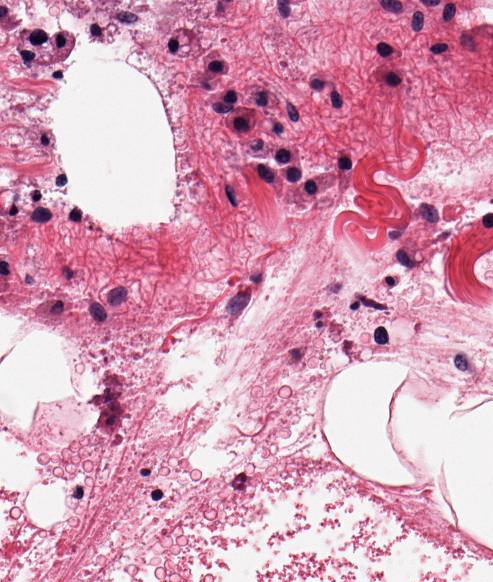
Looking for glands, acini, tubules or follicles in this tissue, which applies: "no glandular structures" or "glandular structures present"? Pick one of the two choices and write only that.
No glandular structures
